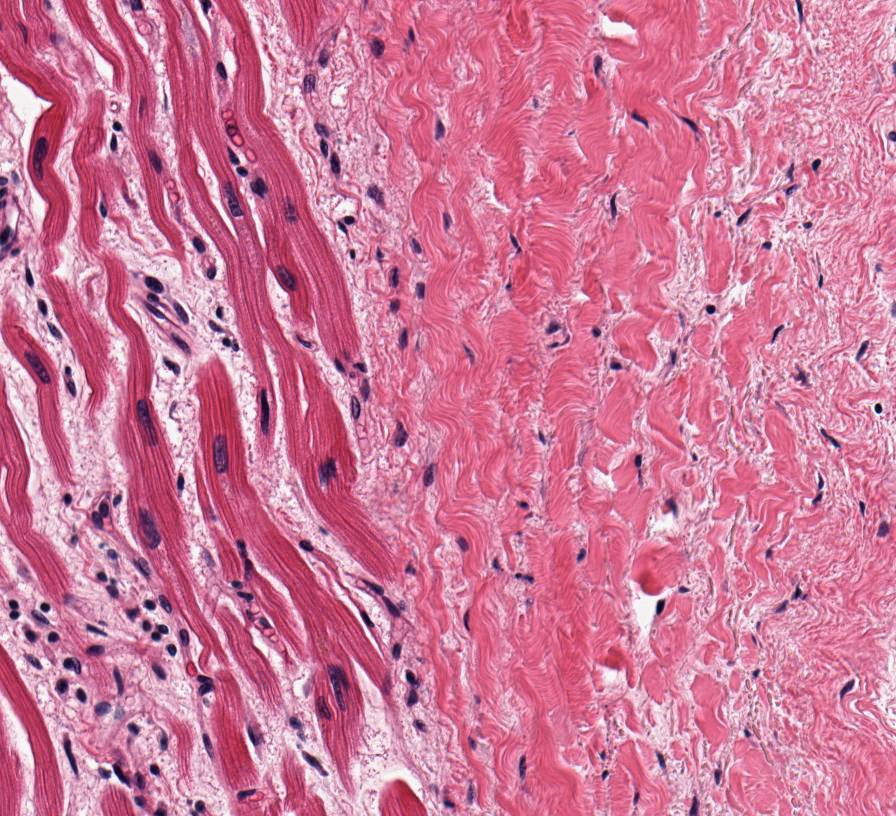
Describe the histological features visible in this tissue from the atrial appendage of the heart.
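See how the field divides: muscle fibres take up roughly the left third, and dense collagen fills the right two-thirds. Follow the fibres and you will find them running obliquely from the upper left toward the lower right as long, parallel, slightly wavy bands. They stain a deeper red than the collagen around them, and their elongated oval nuclei sit within the fibres.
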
